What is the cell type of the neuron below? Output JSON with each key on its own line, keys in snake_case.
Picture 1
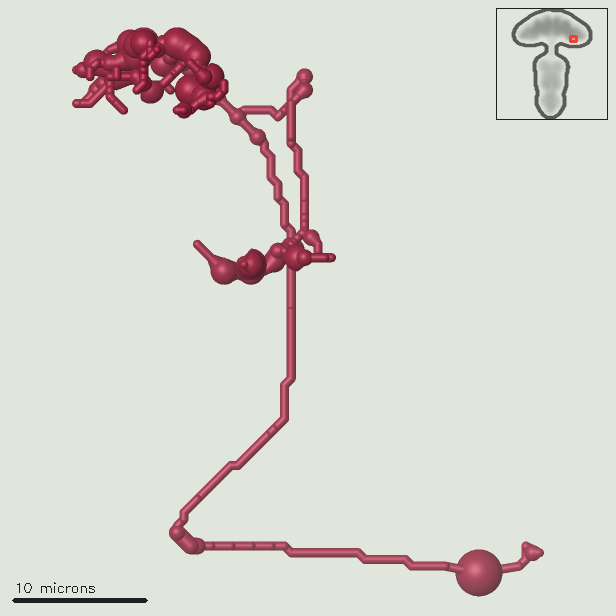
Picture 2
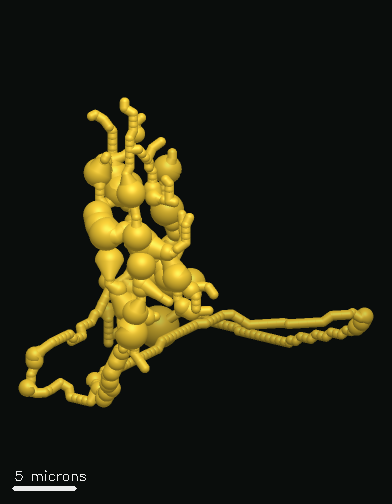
{
 "cell_type": "T5b"
}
